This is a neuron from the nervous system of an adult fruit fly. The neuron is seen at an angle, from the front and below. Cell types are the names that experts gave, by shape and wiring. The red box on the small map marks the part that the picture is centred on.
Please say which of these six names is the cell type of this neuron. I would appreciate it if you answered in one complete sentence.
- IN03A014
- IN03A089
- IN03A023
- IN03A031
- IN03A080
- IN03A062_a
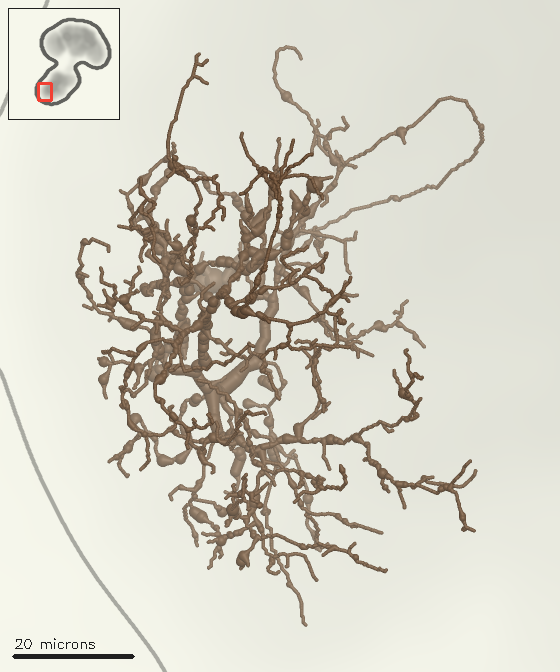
The cell type this neuron represents is IN03A031.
